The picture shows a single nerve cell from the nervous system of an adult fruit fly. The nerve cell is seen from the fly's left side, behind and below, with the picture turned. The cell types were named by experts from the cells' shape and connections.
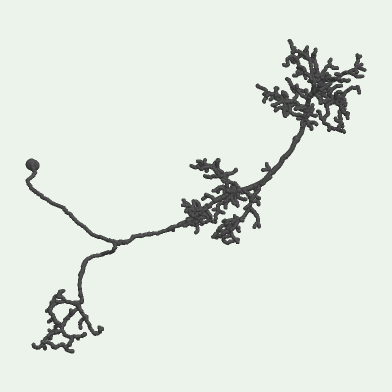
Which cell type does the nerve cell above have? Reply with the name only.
LPLC2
